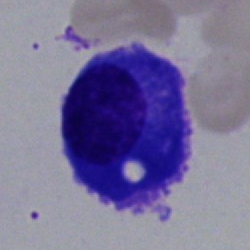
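Plasma cell, centre of a stained human bone marrow smear under the light microscope. The outline is roughly oval with an uneven, knobbly edge, and small bead-like blebs stud its lower margin. A single round, clear vacuole lies in the cytoplasm just below the nucleus. No coarse granules are visible in the cytoplasm.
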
